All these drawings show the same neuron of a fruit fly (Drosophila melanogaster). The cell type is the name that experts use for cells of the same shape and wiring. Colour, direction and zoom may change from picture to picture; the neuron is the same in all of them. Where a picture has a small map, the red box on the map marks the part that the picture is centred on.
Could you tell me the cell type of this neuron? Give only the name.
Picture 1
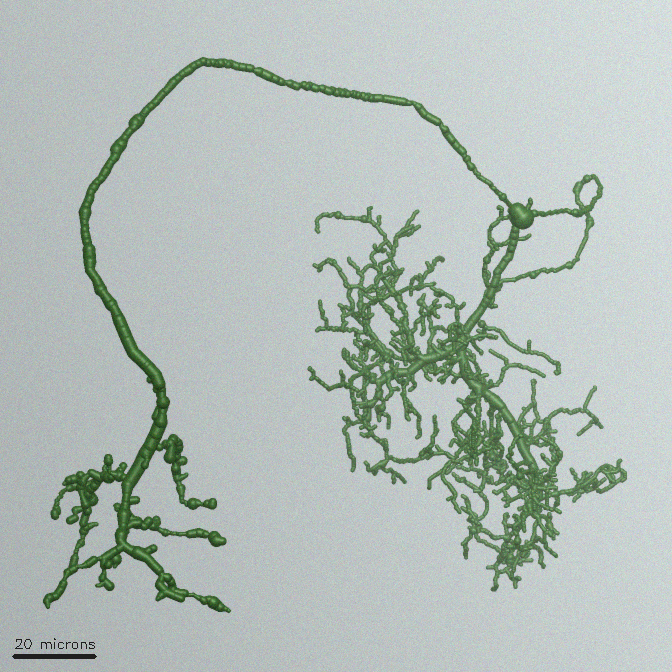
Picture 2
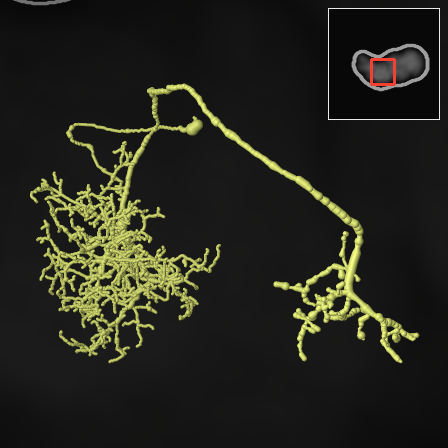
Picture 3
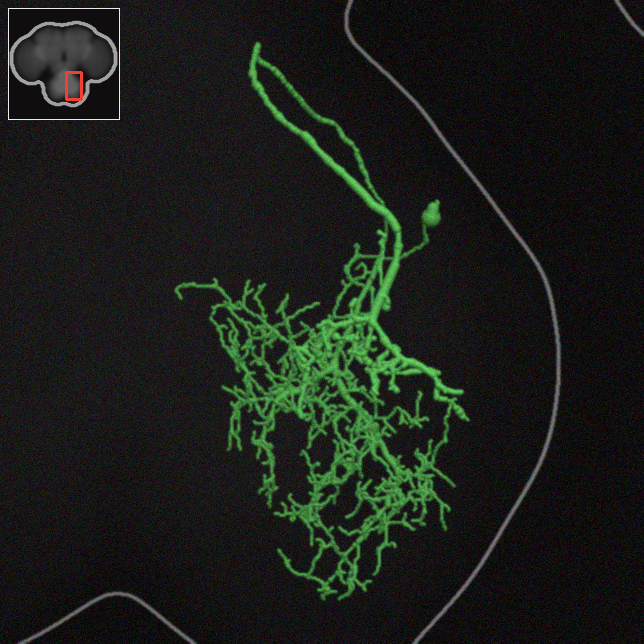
IN19A014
